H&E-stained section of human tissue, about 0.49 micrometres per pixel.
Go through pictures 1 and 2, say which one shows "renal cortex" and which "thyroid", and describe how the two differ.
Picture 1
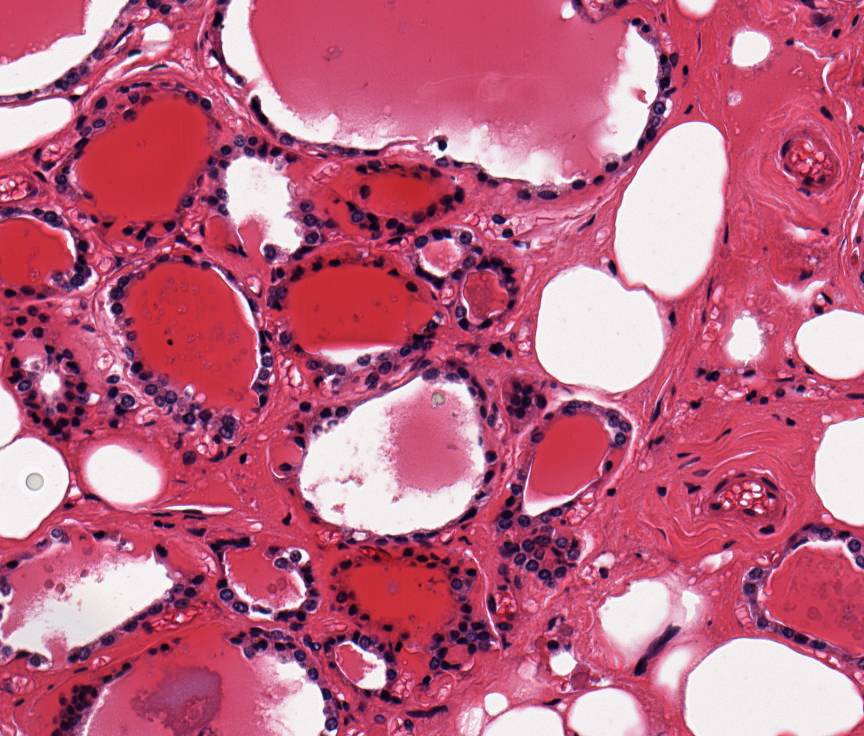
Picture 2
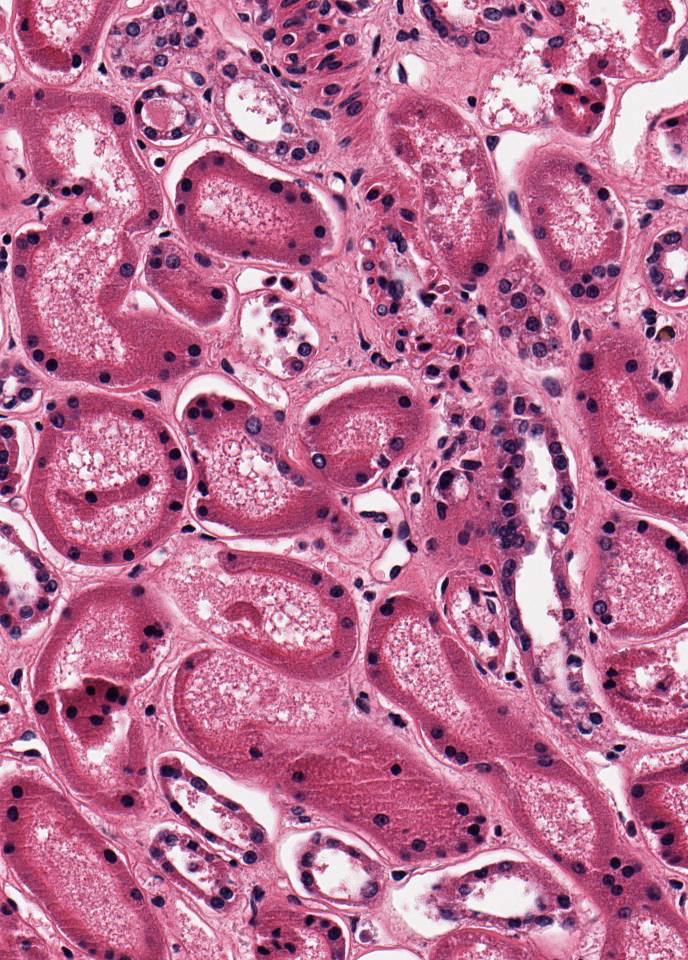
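That one's easy: picture 1 is thyroid, picture 2 renal cortex. The thyroid is made of closed, rounded follicles of very different sizes, crowded on the left and spread out in fibrous tissue on the right, the biggest at top centre. Each is lined by one layer of cuboidal to flattened cells with round dark nuclei, and the lining forms no papillae into the lumina. The renal cortex is packed tubules, round and oblong, with scant stroma, most lined by tall cells with abundant granular eosinophilic cytoplasm and round dark nuclei near the base.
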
